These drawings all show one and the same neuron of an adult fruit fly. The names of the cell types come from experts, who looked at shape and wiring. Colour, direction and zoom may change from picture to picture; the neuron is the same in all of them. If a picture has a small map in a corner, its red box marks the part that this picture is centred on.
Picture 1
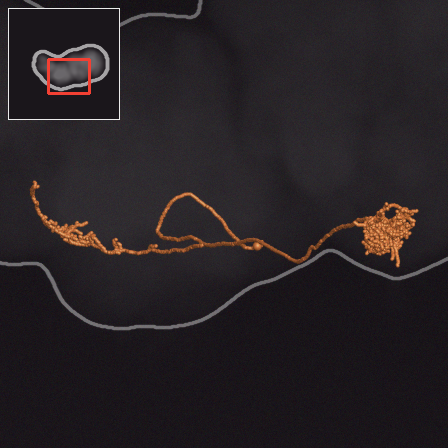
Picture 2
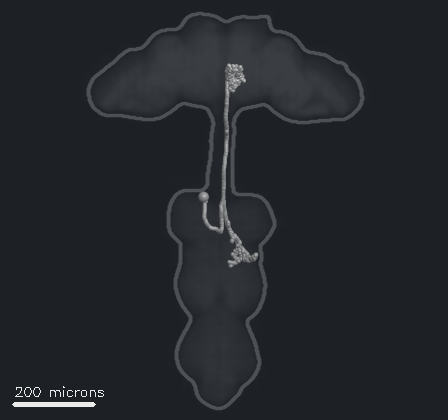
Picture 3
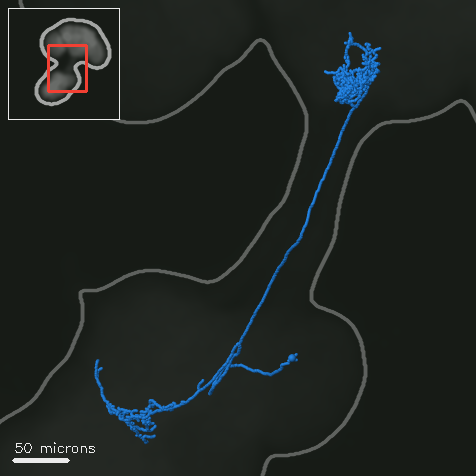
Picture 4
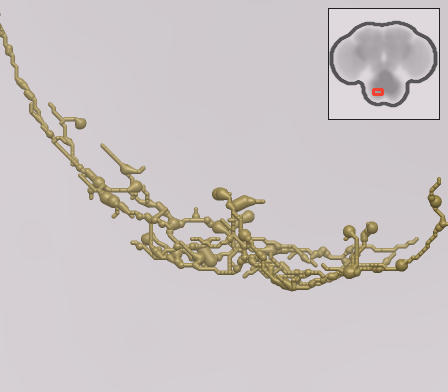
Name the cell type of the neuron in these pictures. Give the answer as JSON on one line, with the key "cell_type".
{"cell_type": "ANXXX404"}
